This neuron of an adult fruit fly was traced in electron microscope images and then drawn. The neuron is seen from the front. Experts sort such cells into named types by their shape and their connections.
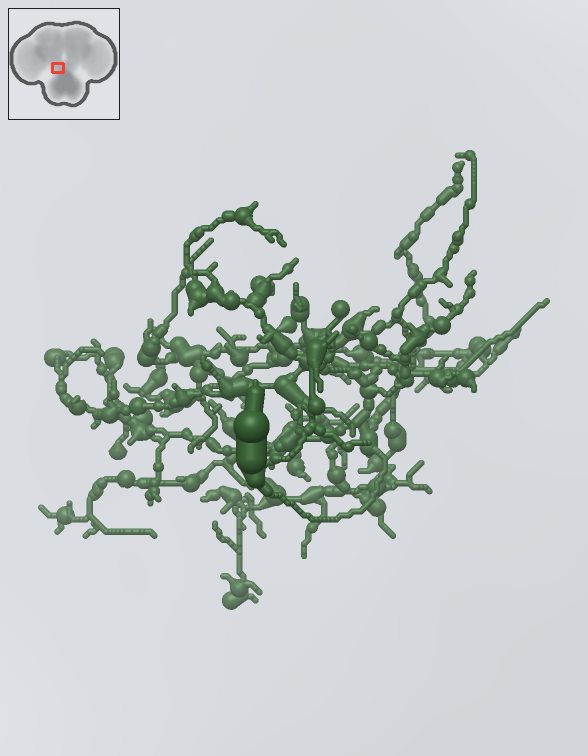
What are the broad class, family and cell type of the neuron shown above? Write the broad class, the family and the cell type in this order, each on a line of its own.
central-brain intrinsic neuron
hemilineage TRdm
GNG362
